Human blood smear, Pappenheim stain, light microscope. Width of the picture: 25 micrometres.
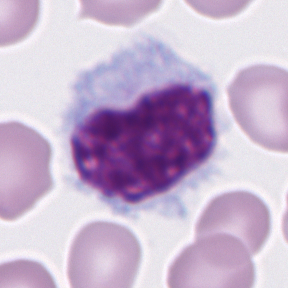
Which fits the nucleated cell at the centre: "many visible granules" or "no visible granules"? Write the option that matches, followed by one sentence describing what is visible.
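No visible granules. No distinct granules are seen in the cytoplasm.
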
